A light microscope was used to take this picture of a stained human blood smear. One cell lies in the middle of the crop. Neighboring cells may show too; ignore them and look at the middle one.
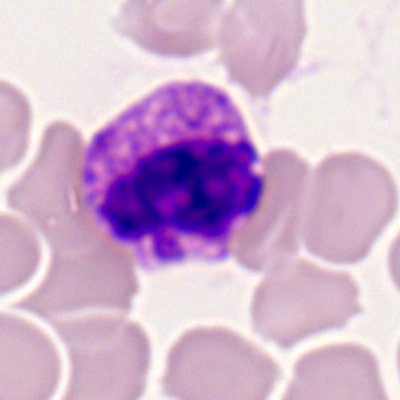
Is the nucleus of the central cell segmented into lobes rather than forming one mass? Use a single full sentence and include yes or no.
No, the nucleus is not split into segments; it is one compact round, oval or kidney-shaped mass.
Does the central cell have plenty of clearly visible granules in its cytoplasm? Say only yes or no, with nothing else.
Yes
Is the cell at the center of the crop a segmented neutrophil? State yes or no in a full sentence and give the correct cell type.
No, the identification should read a basophil, not a segmented neutrophil, for the central cell.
